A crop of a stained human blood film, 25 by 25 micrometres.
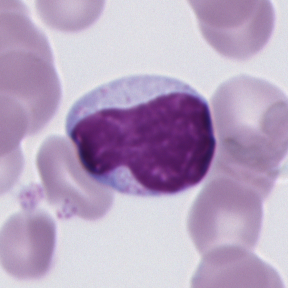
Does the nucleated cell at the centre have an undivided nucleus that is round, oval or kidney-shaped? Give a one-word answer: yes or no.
Yes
